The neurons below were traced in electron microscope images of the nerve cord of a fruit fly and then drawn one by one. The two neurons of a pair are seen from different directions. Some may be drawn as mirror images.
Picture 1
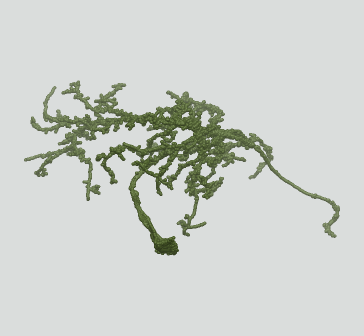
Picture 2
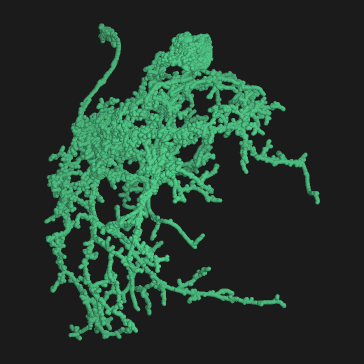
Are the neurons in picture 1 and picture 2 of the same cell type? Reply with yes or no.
no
